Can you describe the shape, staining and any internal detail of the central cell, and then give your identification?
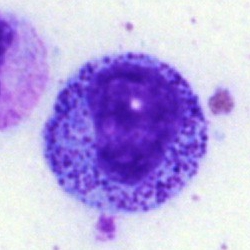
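Numerous dark purple granules are scattered throughout the cytoplasm. Between them, the cytoplasm is pale blue. On the left side of the nucleus lies a paler area with fewer granules. It is a myelocyte.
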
